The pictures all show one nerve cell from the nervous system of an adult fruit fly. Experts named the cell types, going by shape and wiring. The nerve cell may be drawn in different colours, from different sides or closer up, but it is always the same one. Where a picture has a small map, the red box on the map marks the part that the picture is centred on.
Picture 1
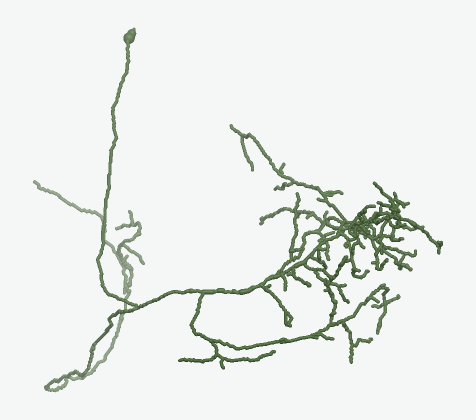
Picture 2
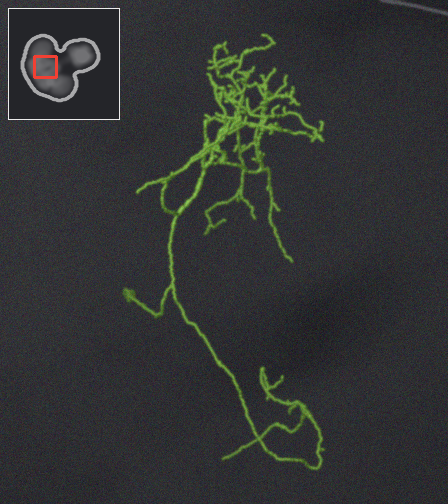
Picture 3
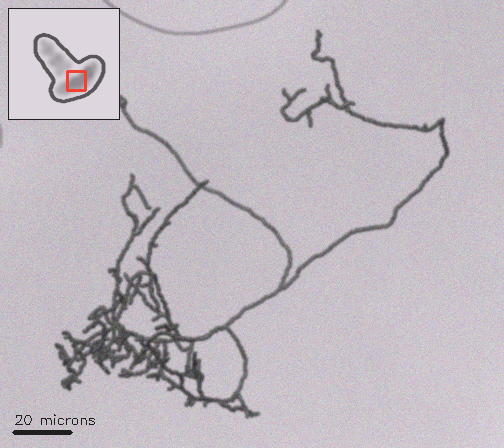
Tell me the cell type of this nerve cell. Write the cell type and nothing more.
WED129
